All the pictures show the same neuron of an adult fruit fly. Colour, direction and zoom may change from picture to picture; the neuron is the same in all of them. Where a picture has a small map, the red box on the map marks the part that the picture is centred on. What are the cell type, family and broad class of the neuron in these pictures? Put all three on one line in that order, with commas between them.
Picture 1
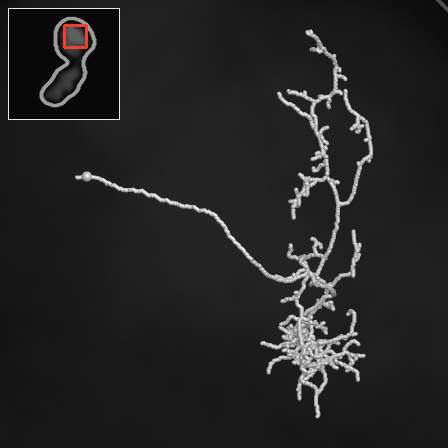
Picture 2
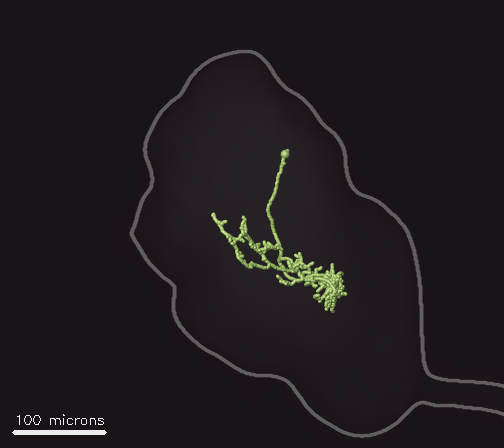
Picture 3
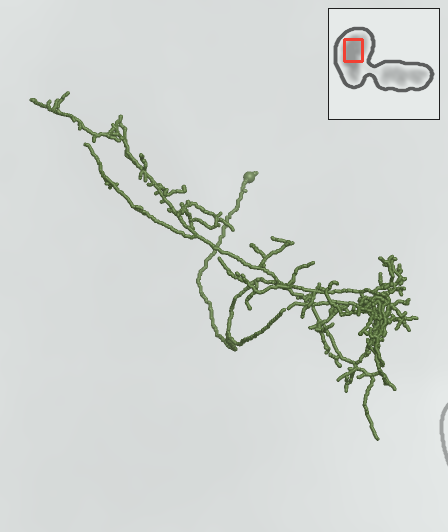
WED096, hemilineage DM1_antero_ventral, central-brain intrinsic neuron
